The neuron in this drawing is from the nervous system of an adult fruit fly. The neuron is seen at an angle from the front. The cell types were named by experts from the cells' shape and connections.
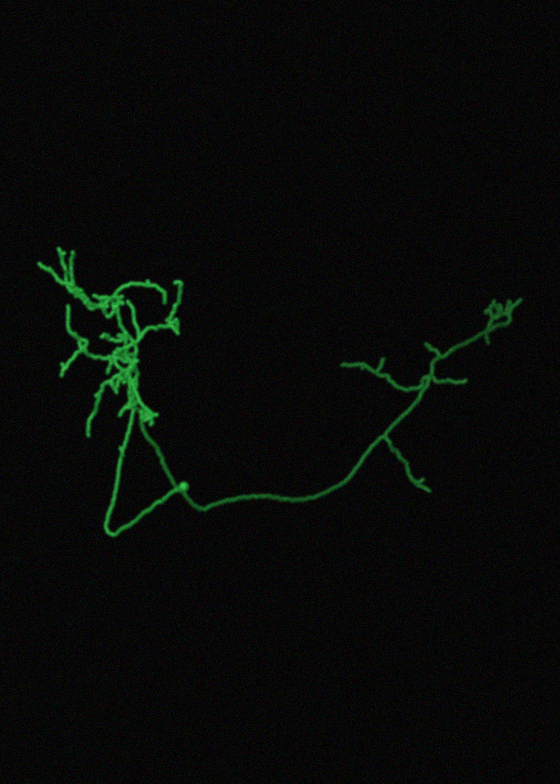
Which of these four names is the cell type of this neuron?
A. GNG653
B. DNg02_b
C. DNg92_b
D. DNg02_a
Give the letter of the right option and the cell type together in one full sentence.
By cell type, the neuron is classed as DNg92_b, which is option C.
